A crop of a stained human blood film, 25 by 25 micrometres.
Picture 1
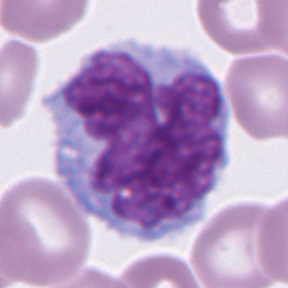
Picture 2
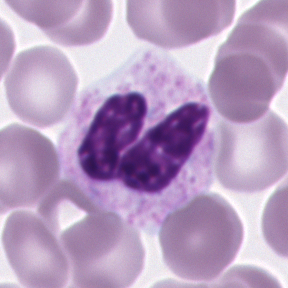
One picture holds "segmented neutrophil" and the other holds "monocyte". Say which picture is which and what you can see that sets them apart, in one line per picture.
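In picture 1 we see a monocyte: No distinct granules can be seen in the cytoplasm.
In picture 2 we see a segmented neutrophil: Fine pink-violet granules are scattered throughout the cytoplasm.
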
